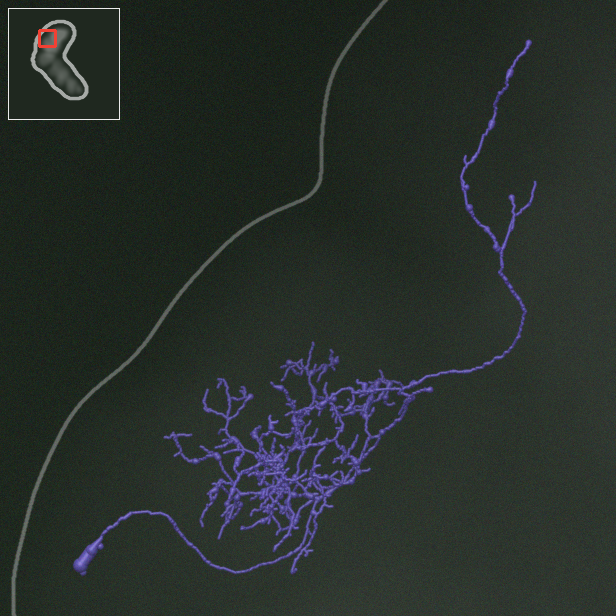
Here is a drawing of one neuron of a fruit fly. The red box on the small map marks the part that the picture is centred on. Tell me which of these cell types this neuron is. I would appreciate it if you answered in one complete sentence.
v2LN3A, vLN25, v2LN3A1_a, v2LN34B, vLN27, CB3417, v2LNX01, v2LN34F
To the cell type CB3417 belongs this neuron.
